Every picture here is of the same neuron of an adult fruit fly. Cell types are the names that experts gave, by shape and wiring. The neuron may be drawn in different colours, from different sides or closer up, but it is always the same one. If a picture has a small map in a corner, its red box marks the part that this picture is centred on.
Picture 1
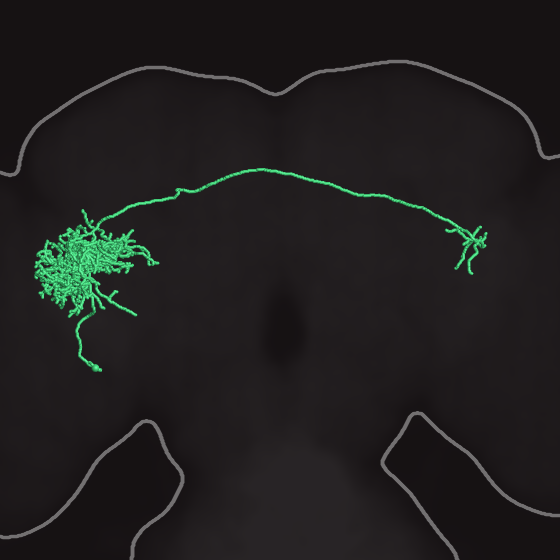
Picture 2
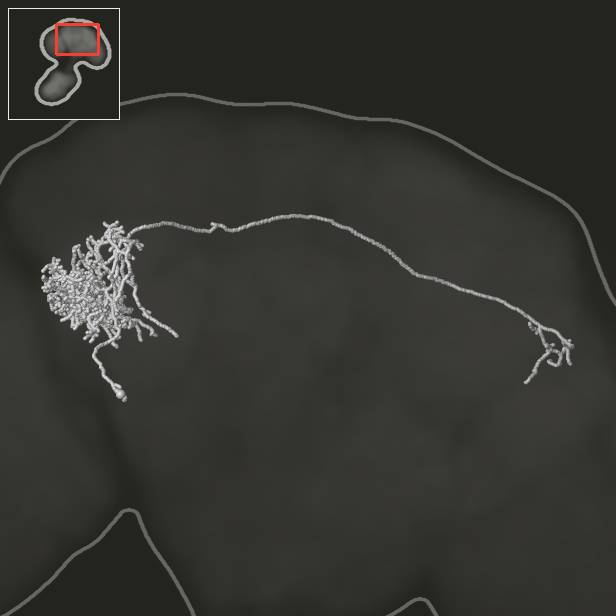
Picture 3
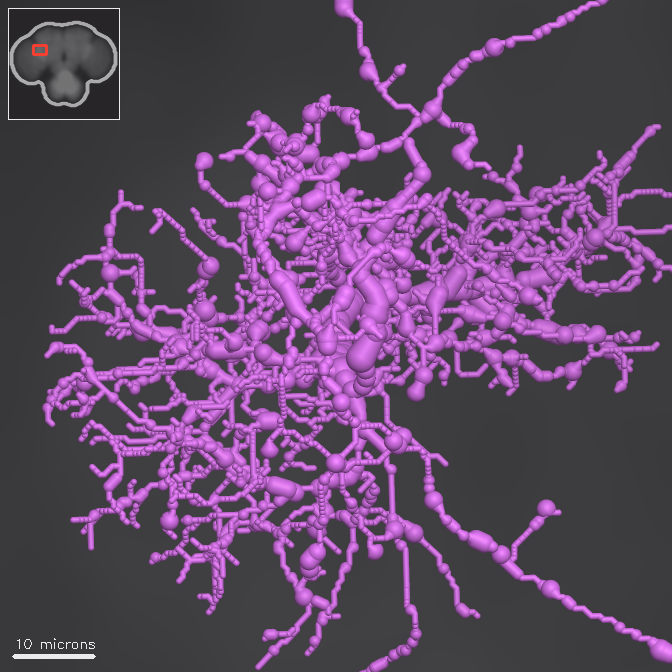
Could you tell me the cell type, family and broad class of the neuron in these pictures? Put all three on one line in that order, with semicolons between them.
AVLP321; hemilineage VLPl&p1_lateral; central-brain intrinsic neuron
